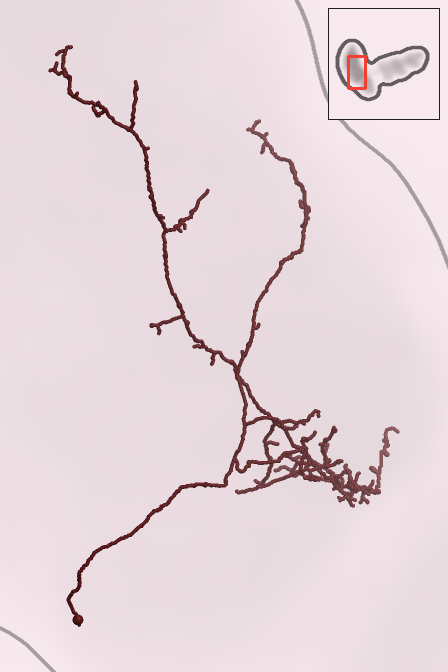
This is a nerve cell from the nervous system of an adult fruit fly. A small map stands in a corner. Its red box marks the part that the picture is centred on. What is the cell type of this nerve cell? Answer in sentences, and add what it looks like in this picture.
The cell type is CB2859. Its broad class is central-brain intrinsic neuron. It is in the brain and does not reach the nerve cord. The cell body is at the lower left of the picture. Dozens of branch ends can be seen.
